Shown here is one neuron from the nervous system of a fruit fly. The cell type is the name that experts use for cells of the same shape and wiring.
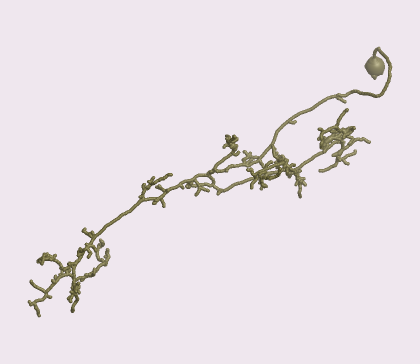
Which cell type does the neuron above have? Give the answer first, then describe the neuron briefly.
It is of cell type Mi2. Its broad class is optic-lobe intrinsic neuron. The cell body is at the upper right of the picture. The picture shows dozens of branch ends.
